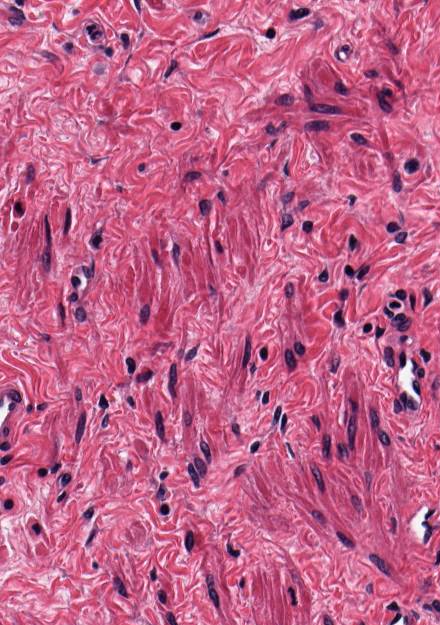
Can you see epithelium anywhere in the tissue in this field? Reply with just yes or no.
No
